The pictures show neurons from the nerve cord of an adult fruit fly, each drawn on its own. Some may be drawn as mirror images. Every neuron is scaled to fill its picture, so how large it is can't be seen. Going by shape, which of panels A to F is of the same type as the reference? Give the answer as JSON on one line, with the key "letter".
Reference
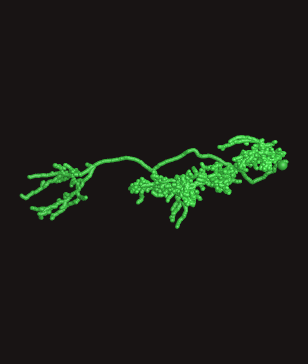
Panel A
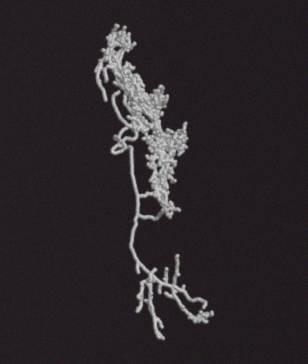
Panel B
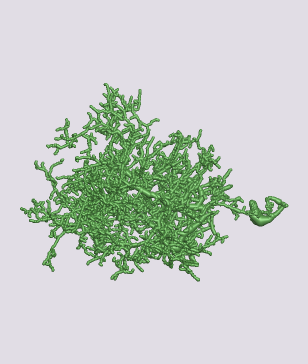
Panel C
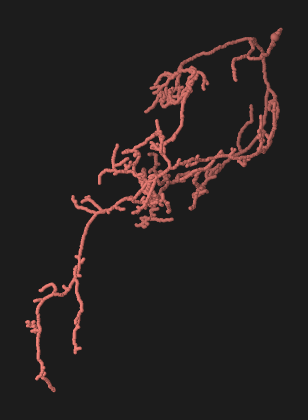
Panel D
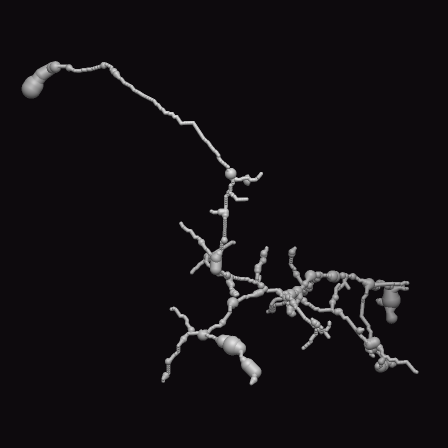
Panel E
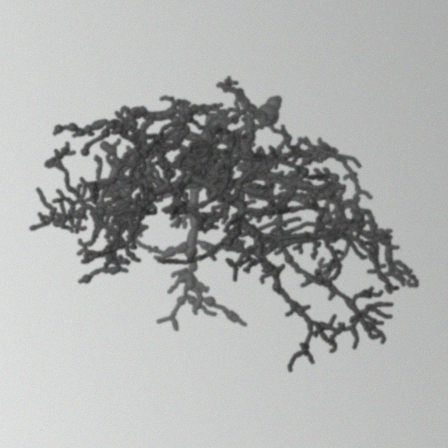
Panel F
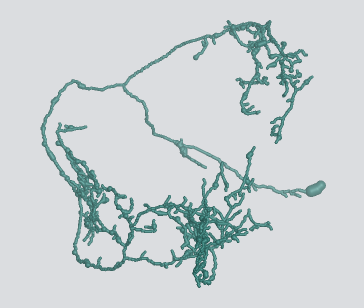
{"letter": "A"}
